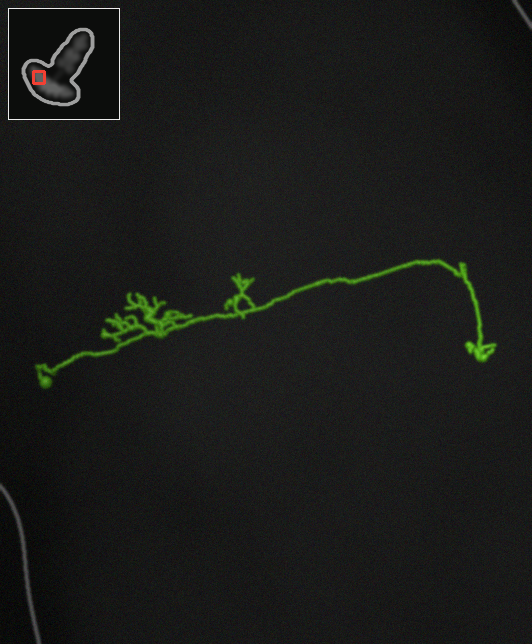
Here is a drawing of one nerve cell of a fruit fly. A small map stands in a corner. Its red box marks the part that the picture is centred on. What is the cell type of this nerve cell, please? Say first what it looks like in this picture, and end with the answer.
The cell body can be seen on the left of the picture. As drawn here it is more than twice as wide as it is tall. It is an optic-lobe intrinsic neuron. It is of cell type Tm20.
